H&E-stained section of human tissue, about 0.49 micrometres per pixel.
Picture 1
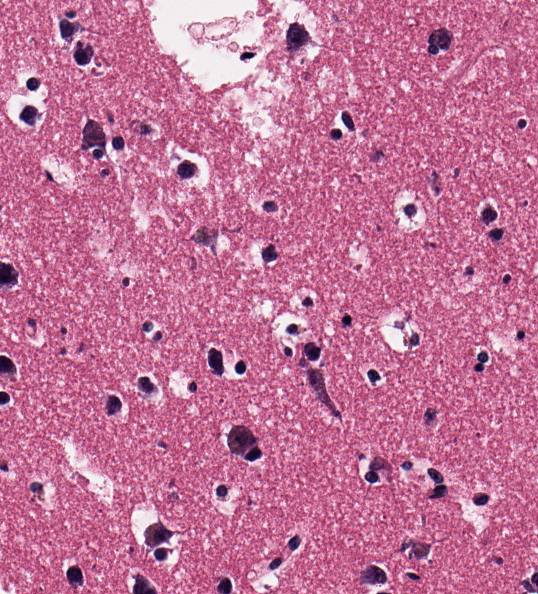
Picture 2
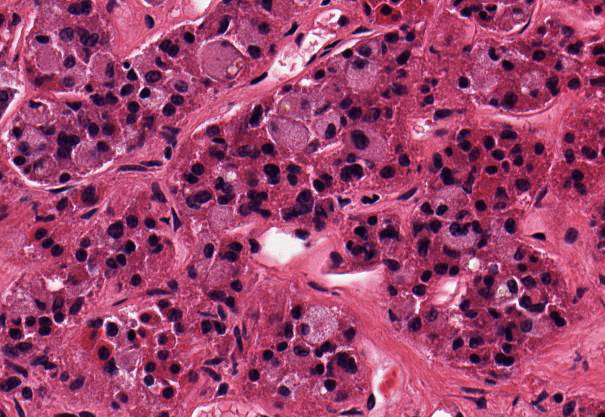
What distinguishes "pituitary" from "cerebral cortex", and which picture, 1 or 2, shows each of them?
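That's cerebral cortex in picture 1 and pituitary in picture 2. The cortex is nearly all fine-grained pink fibrillary neuropil, with cells scattered singly and fairly evenly through it, not forming layers, clusters, glands or other organised units. Scattered neurons have purple angular cell bodies; there's a large dark one in the lower left-centre.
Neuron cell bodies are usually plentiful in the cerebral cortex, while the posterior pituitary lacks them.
Many of the small cells have round, dense dark nuclei with little visible cytoplasm. In the pituitary, cells sit in rounded nests and cords, separated by thin pink fibrous bands that cross the whole field and carry thin, elongated spindle-shaped nuclei. Many of those cells have granular cytoplasm staining deep pink-red. They don't form glands or tubules with central lumens either.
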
